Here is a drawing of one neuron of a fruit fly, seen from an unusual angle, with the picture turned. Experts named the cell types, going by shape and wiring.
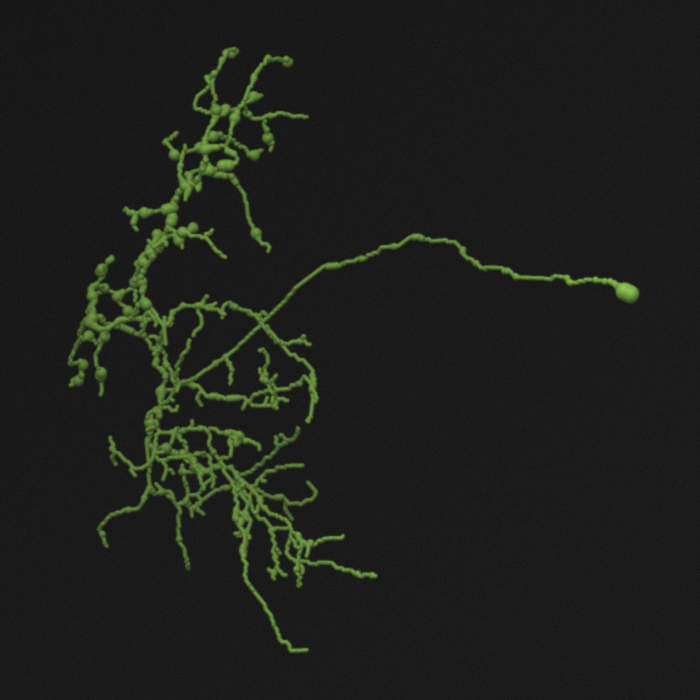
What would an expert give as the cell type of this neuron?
INXXX427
